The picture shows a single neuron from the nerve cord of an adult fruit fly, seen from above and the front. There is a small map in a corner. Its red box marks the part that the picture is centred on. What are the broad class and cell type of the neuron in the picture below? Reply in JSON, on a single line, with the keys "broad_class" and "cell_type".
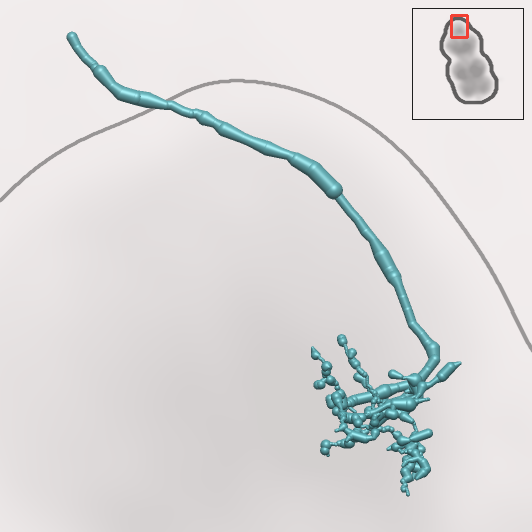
{"broad_class": "nerve-cord intrinsic neuron", "cell_type": "INXXX285"}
